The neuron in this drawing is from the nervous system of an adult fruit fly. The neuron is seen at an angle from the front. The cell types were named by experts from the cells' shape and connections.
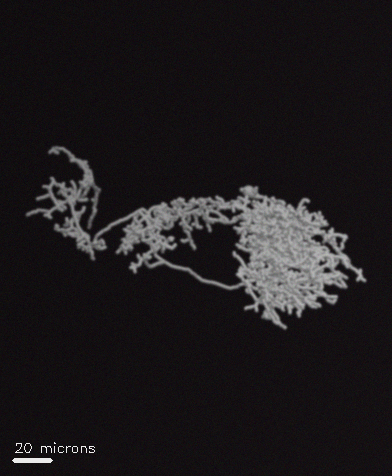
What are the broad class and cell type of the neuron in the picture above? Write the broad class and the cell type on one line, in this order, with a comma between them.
central-brain intrinsic neuron, SLP388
